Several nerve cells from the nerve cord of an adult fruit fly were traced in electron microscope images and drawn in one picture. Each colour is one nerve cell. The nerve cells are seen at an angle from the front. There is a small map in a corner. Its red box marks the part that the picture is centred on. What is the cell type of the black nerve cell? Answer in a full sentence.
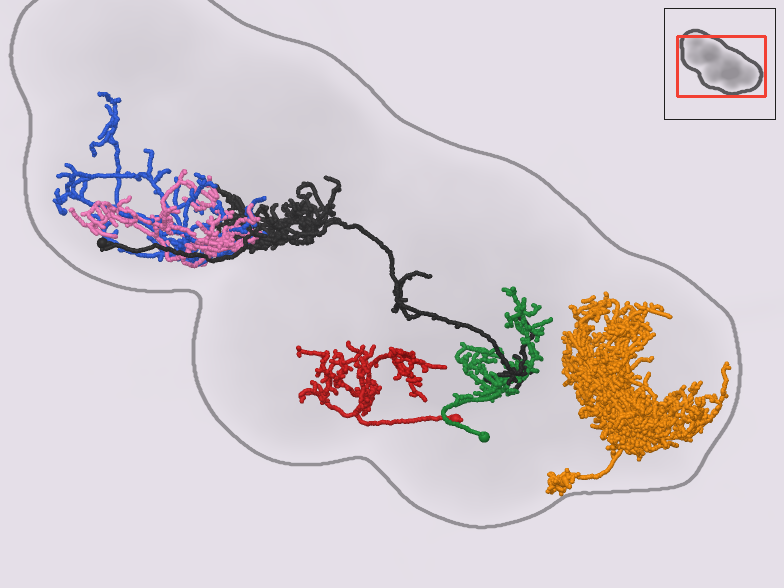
The cell type is IN09B038.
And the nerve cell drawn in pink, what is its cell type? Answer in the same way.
The cell type is IN14A039.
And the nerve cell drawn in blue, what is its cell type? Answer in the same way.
The cell type is IN14A025.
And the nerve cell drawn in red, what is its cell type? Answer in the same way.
The cell type is IN14A044.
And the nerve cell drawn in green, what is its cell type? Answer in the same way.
The cell type is IN14A080.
